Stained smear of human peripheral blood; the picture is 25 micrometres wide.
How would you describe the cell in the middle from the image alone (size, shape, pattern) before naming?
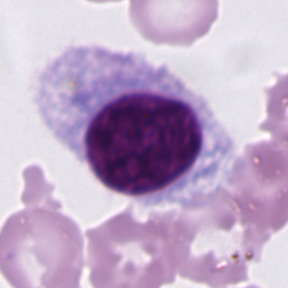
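Border ragged and fuzzy, not smooth. Nucleus a single round-oval mass, no indentation or lobes, about 10 by 9 micrometres. Nucleus off-centre, toward lower right. Cytoplasm finely mottled, no coarse red granules. Identification: hairy cell.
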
